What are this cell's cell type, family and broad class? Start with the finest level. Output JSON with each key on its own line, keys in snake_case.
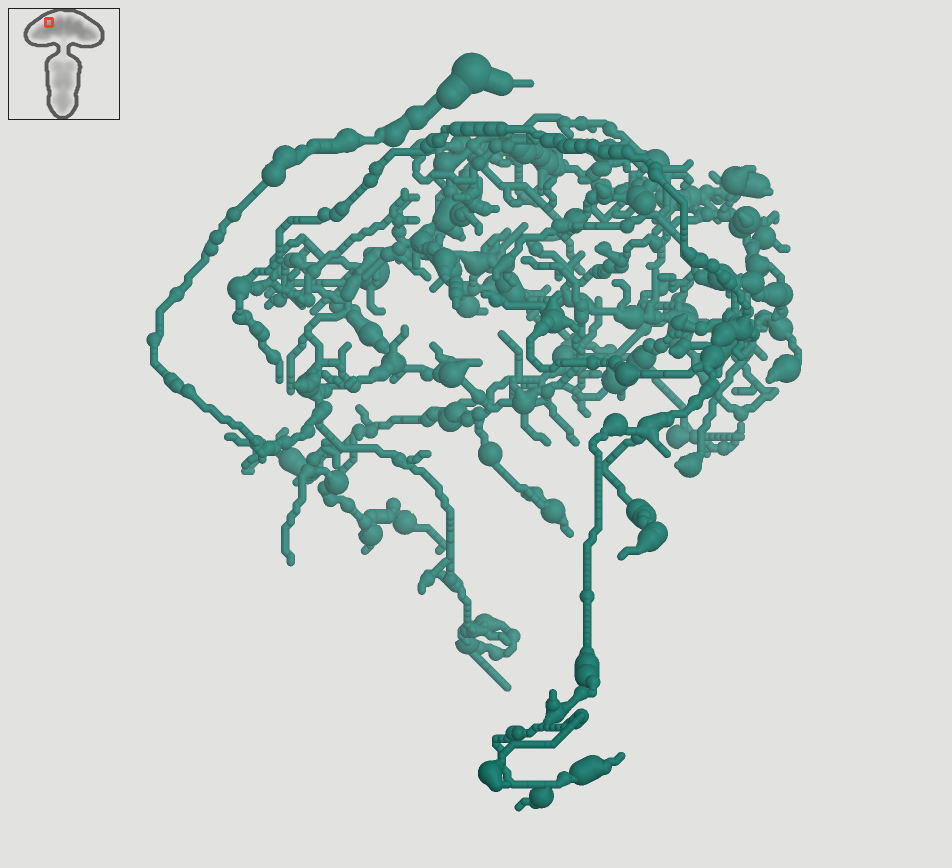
{
 "cell_type": "AVLP309",
 "family": "hemilineage VLPa1_lateral",
 "broad_class": "central-brain intrinsic neuron"
}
